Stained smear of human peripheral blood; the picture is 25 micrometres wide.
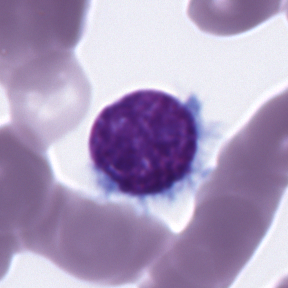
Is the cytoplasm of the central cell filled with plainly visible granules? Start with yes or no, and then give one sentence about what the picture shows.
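No. No granules are seen in the cytoplasm.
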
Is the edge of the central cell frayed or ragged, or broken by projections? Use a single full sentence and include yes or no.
Yes, along its outline the cell is ragged or frayed, or has projections, blebs or tags.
